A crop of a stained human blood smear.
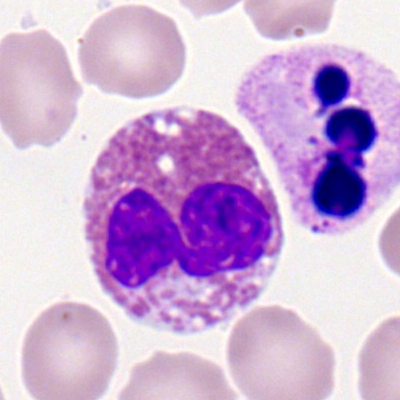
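Eosinophil, the cell in the middle of this stained blood smear. Nucleus: two lobes lying side by side, with dark purple, clumped chromatin. Cytoplasm: abundant and pinkish-lilac. Scattered through it: small clear white spots.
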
